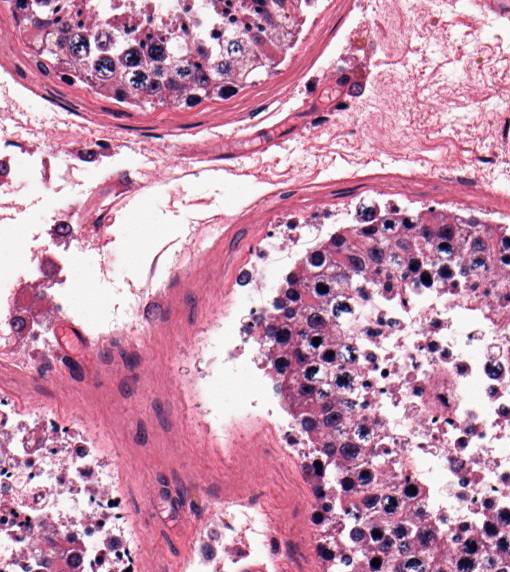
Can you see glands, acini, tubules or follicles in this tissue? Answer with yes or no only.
Yes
